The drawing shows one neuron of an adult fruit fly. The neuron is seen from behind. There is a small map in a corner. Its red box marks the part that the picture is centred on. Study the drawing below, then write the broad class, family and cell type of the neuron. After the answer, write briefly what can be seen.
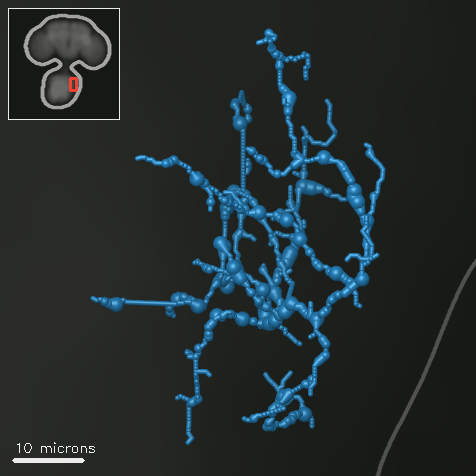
It is a nerve-cord intrinsic neuron. Its family is hemilineage 20A.22A. The cell type is IN20A.22A071. No cell body is drawn. From top to bottom in the picture it spans about 60 microns. Dozens of branch ends can be seen.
